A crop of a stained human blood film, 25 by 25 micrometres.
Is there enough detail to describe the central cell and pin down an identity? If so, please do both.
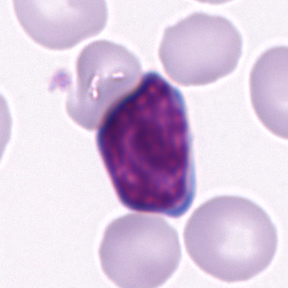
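Outline angular, several fairly straight sides. Cytoplasm a thin rim only, deep blue. No distinct nucleoli. Cell: typical lymphocyte.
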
